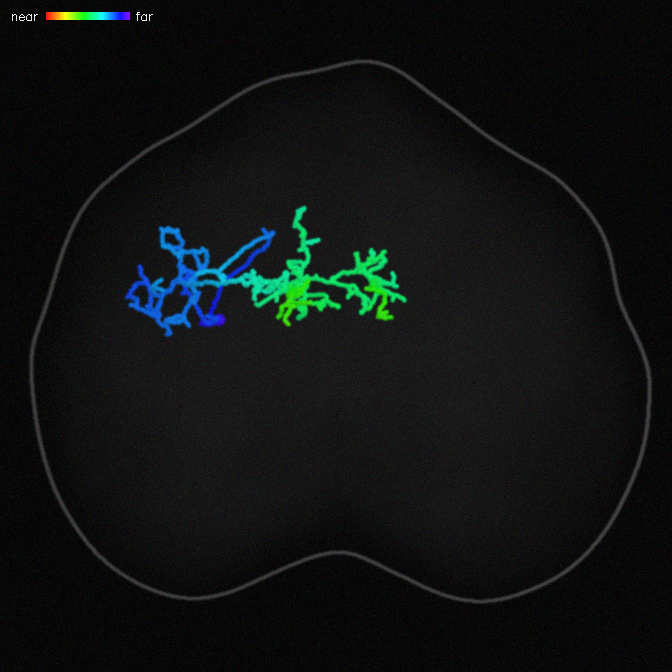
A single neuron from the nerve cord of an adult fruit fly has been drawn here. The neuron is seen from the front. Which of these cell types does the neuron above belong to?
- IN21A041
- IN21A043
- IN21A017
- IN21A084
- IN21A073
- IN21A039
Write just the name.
IN21A043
